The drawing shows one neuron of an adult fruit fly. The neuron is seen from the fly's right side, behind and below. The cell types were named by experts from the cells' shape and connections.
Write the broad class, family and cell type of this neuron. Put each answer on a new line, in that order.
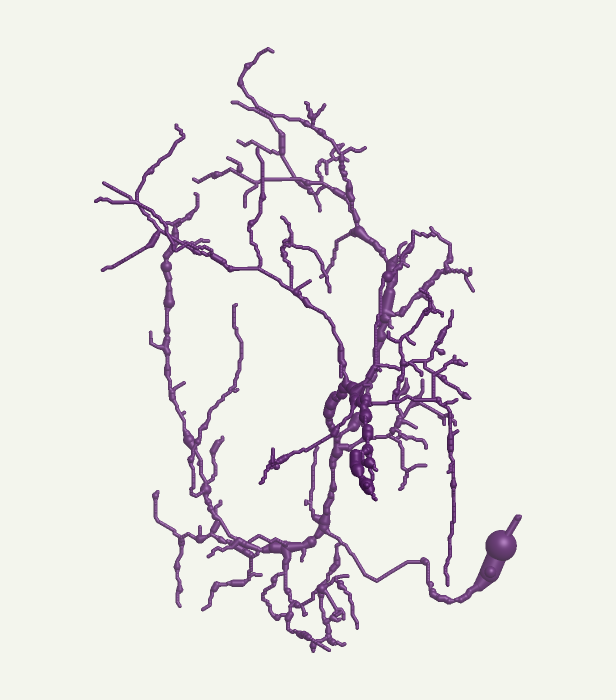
motor neuron of the nerve cord
hemilineage 15B
Ta levator MN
